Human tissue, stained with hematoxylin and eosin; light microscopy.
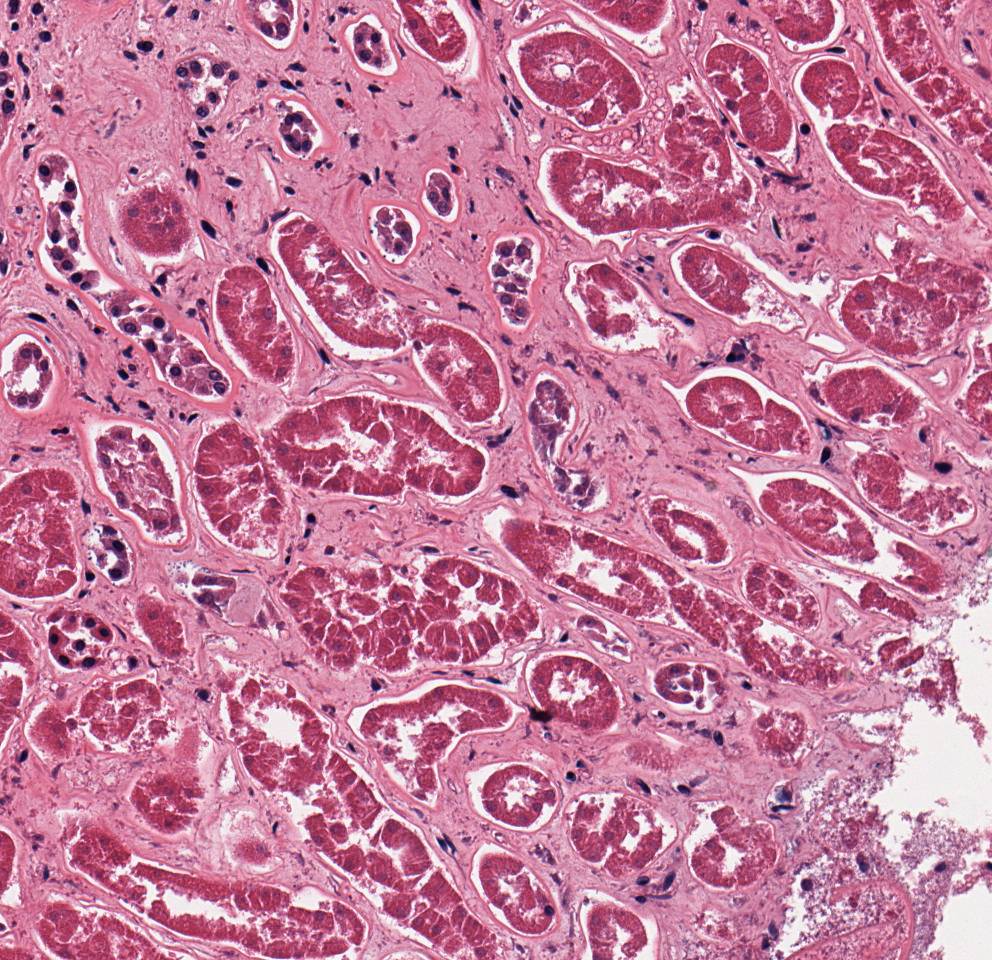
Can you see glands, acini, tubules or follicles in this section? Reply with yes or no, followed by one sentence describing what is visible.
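Yes. Numerous closely packed rounded to elongated tubular units fill most of the field, separated by strands of stroma.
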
